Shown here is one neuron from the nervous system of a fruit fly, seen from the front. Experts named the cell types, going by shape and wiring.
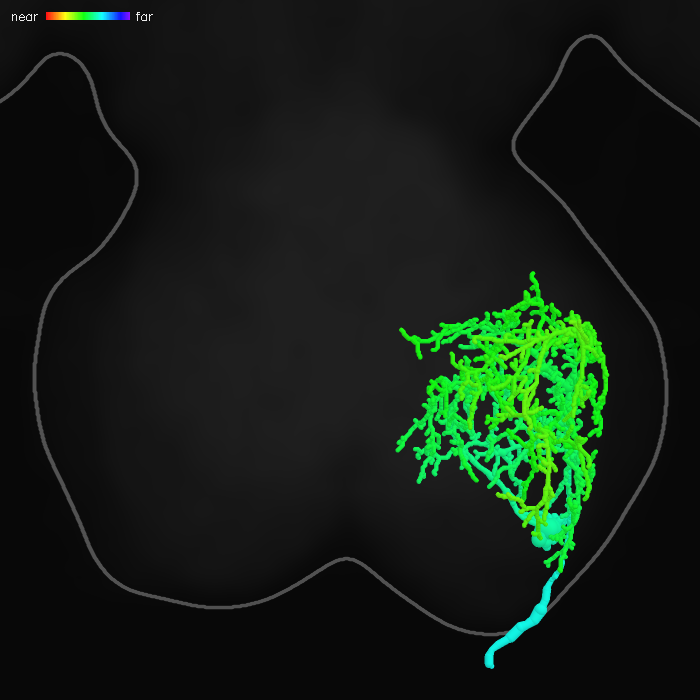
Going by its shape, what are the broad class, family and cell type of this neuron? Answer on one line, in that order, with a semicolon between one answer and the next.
motor neuron of the nerve cord; hemilineage 20B.21B.22B; Sternal posterior rotator MN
